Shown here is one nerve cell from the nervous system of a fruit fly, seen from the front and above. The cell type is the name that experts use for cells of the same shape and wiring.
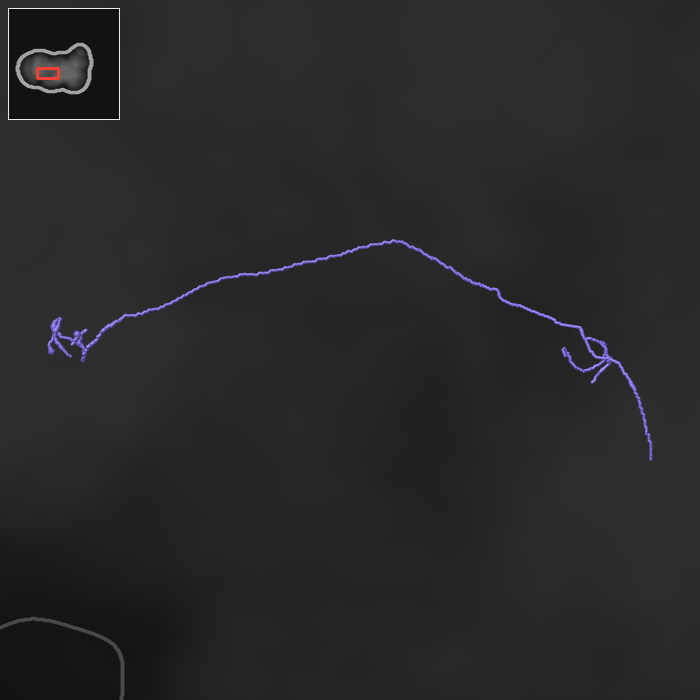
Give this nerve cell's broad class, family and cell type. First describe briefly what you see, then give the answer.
The drawing shows no cell body. There are a dozen or fewer branch ends. This is a sensory neuron entering the brain. The name of its family is class olfactory. The cell type is ORN_DA3.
